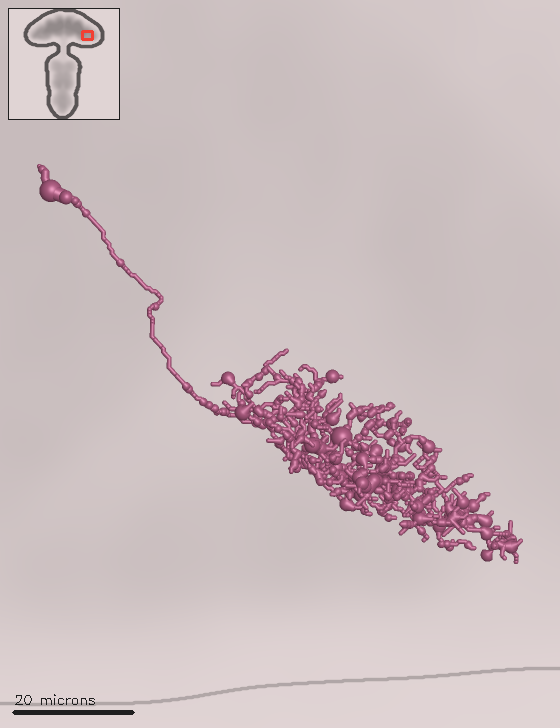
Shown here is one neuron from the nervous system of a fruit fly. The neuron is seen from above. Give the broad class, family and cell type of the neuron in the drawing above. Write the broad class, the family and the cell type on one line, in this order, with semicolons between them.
optic-lobe intrinsic neuron; Pm; Pm5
